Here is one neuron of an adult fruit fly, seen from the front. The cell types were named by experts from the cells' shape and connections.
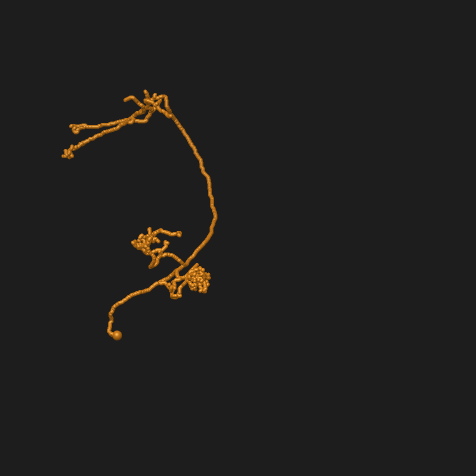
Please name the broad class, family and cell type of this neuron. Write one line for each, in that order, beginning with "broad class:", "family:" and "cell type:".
broad class: central-brain intrinsic neuron
family: hemilineage ALlv1
cell type: M_lvPNm30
